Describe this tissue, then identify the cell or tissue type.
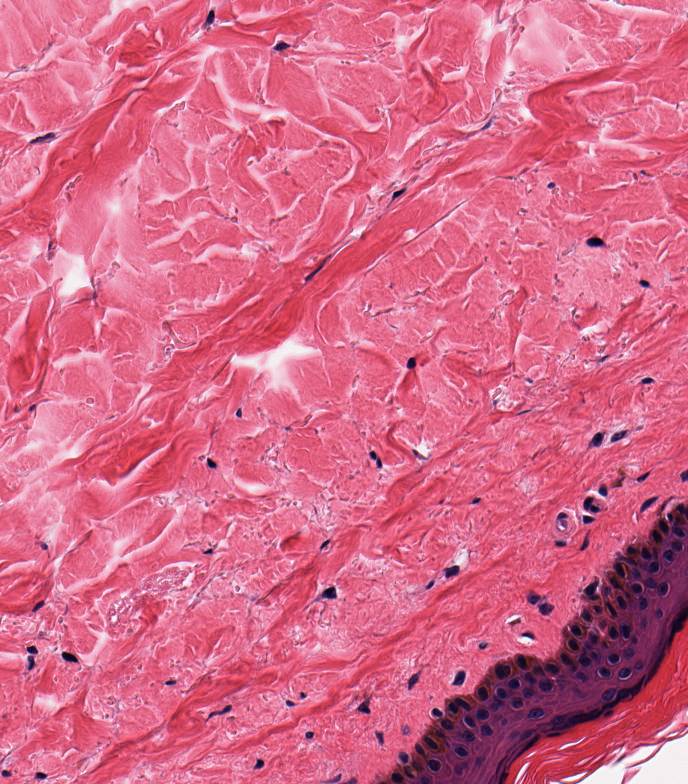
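Epidermis confined to a strip in the lower right corner; dermis fills the remainder. Epidermis: stratified squamous epithelium, lower border fairly smooth, no long rete ridges. Brown pigment concentrated in the basal layer. Small dark elongated fibroblast nuclei sparsely scattered between collagen bundles. Tissue: skin of the lower leg.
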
